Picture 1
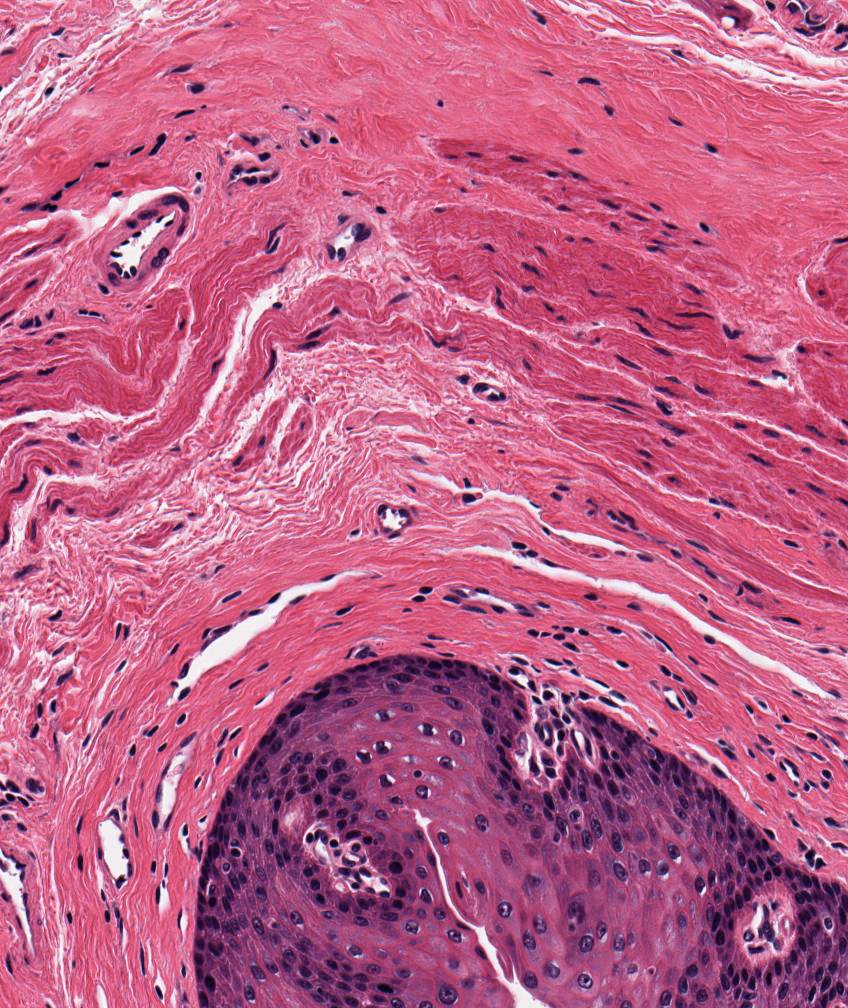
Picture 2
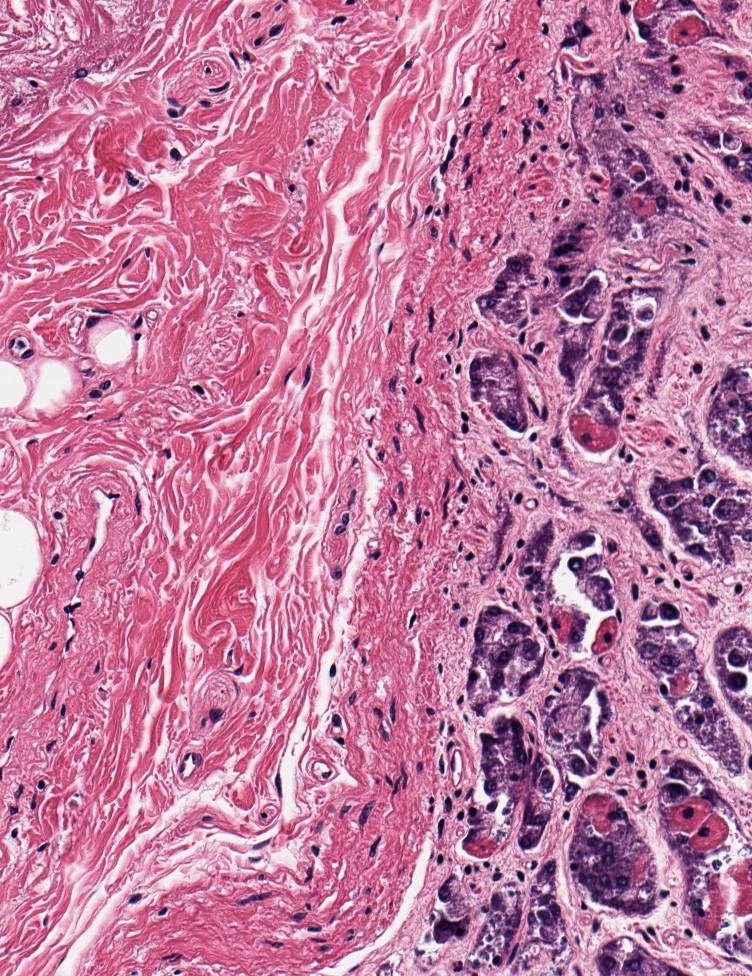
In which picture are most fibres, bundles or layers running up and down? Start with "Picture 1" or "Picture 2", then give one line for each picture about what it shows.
Picture 2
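In picture 1: The stroma consists of dense pink collagen bundles that run in wavy bands, mostly from left to right across the field.
In picture 2: The pink collagen bundles in the stroma are wavy and run mainly from top to bottom of the field.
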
